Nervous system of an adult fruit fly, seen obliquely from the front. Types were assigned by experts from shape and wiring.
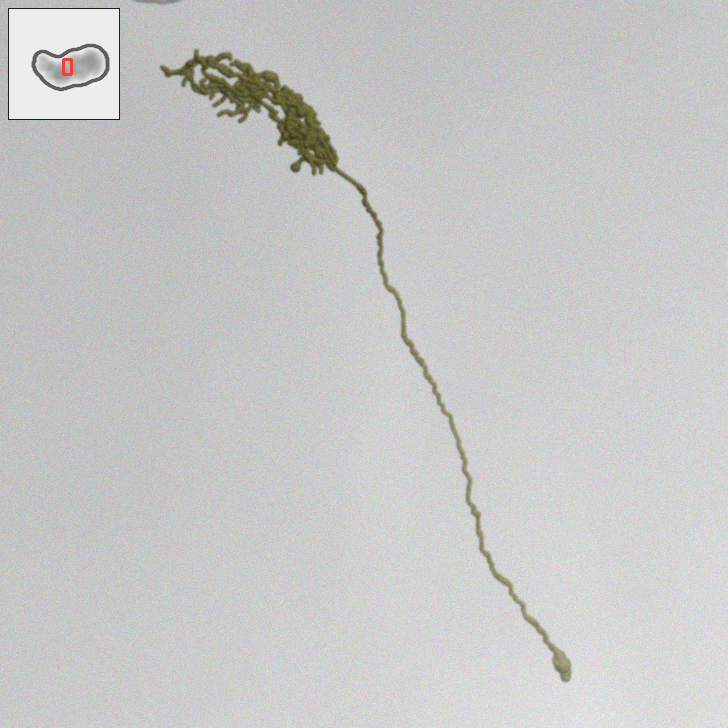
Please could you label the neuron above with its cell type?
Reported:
Li14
